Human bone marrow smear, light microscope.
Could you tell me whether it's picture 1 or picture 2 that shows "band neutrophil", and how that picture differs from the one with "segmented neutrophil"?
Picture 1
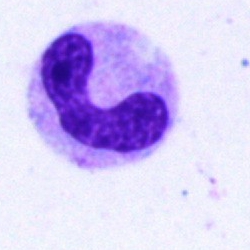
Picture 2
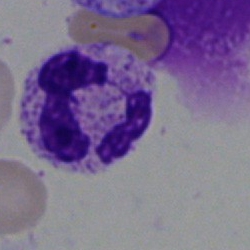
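Picture 1 is the band neutrophil and picture 2 the segmented neutrophil. In the first, the nucleus is one curved, horseshoe-like band opening to the upper right; in the second it's split into separate lobes curving in a C around the cell's centre, with cytoplasm filling that curve.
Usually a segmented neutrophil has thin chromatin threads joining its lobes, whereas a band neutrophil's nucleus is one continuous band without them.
The granules differ too: fine and faint in the first, small, purple and scattered throughout in the second.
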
